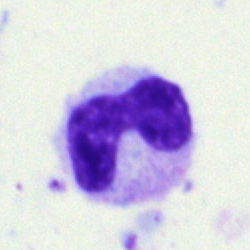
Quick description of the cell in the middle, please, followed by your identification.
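Round outline. Nucleus a thick curved band, horseshoe-shaped, concave side facing down. No nucleoli visible. Band neutrophil.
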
